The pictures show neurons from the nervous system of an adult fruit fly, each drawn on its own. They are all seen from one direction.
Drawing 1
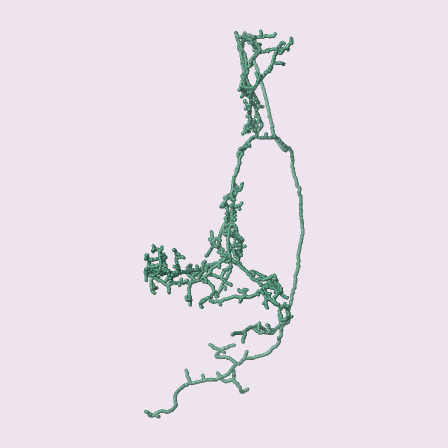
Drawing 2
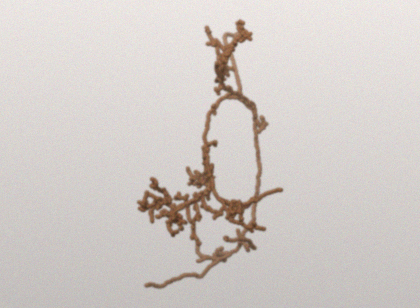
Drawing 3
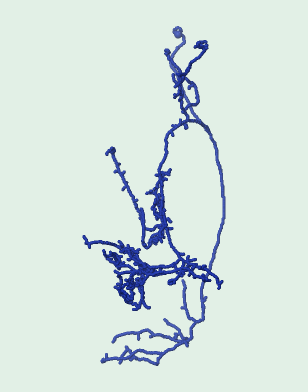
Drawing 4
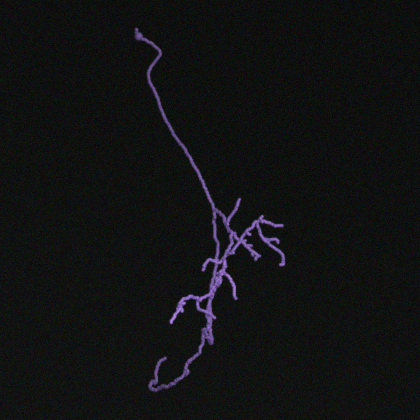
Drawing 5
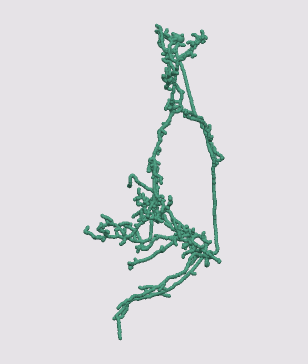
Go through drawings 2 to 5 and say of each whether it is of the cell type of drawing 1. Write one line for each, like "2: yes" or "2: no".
2: yes
3: yes
4: no
5: yes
